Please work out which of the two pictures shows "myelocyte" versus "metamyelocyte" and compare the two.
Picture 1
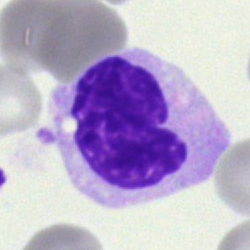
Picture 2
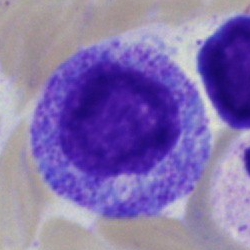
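Picture 1 shows a metamyelocyte and picture 2 shows a myelocyte. In the metamyelocyte the chromatin is dark purple and patchy, with paler streaks between denser clumps, whereas in the myelocyte it stains deep purple throughout the nucleus.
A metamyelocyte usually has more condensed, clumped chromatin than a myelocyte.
The metamyelocyte has abundant, pale lilac-grey cytoplasm, while the myelocyte's cytoplasm is crowded with many purple granules, apart from a paler, less granular patch just below the nucleus. The metamyelocyte also has a single small round clear vacuole at the left edge of its nucleus and an irregular, somewhat angular outline, and the myelocyte's nucleus sits slightly off-centre toward the top of the cell.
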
